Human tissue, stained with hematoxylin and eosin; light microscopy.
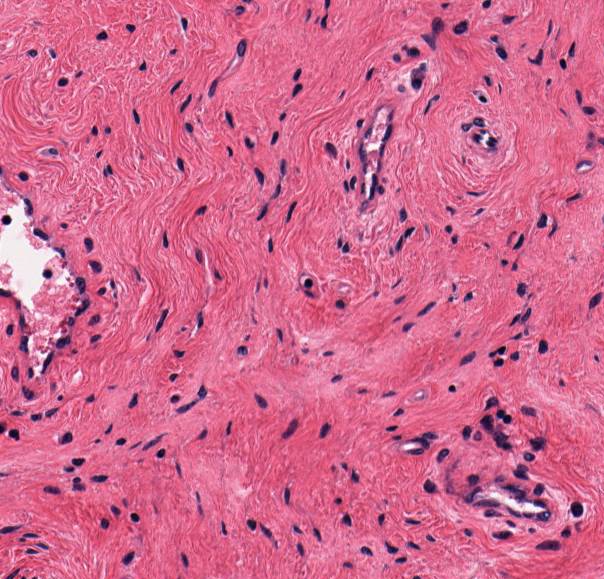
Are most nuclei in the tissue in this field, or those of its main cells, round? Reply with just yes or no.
No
